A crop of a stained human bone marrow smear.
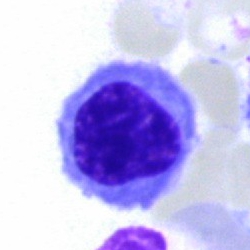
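Erythroblast, the central cell of a stained human bone marrow smear. Its chromatin is dark purple and coarsely clumped, with paler streaks between the clumps. A moderate rim of blue cytoplasm surrounds the nucleus on all sides and shows neither visible granules nor visible vacuoles.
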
